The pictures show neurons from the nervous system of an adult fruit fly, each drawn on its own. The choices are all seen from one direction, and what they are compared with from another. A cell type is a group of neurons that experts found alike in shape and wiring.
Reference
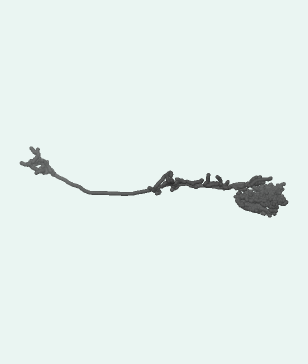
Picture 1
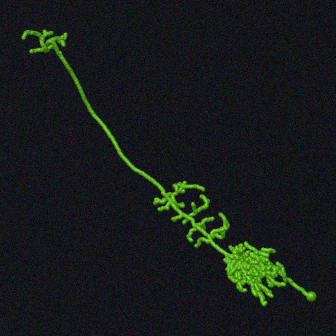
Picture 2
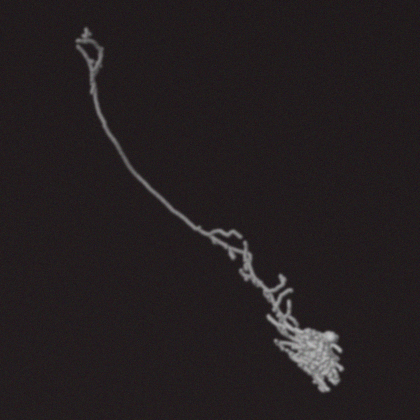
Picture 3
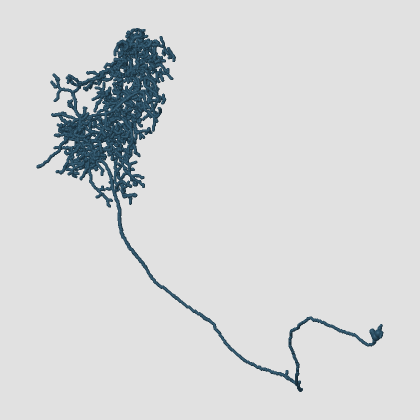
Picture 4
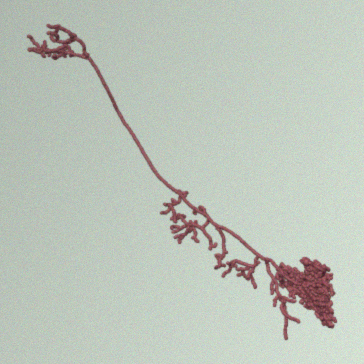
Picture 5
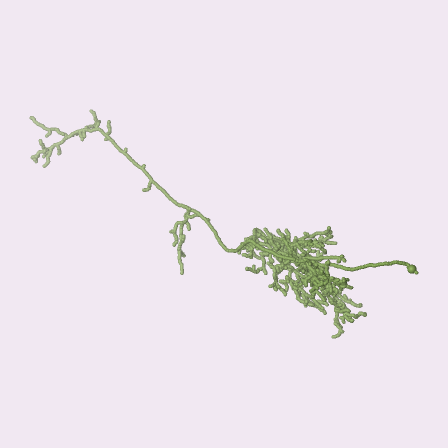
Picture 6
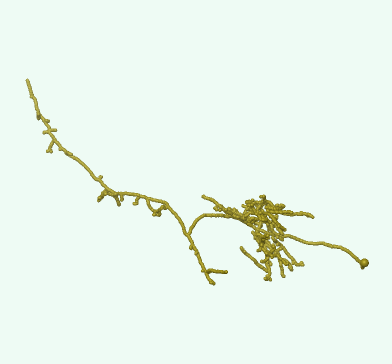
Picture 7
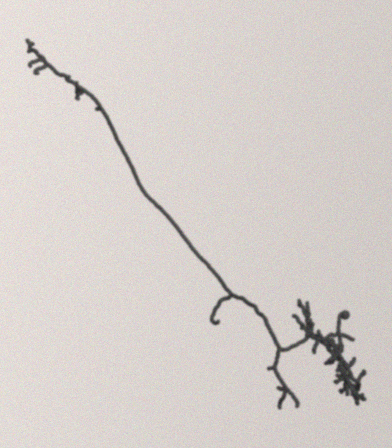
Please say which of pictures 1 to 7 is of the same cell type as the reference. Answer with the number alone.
4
